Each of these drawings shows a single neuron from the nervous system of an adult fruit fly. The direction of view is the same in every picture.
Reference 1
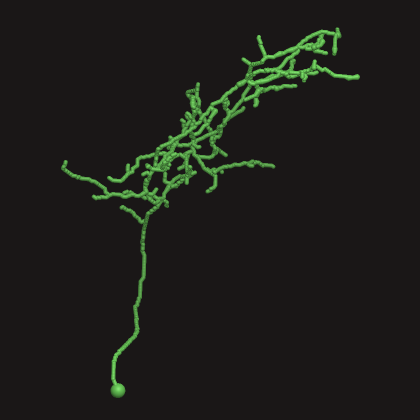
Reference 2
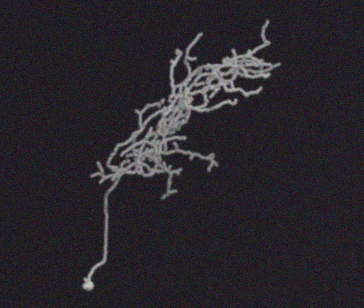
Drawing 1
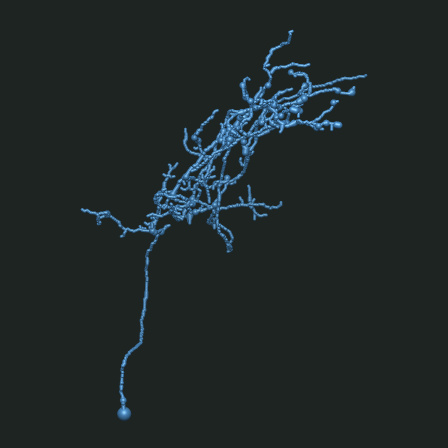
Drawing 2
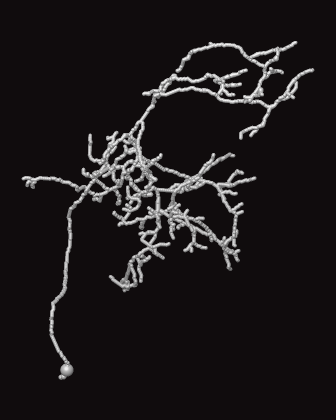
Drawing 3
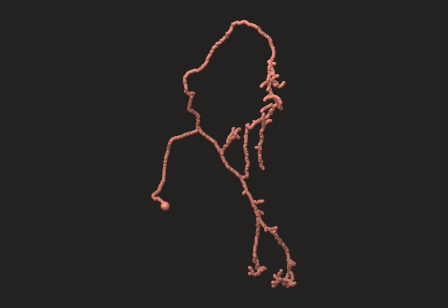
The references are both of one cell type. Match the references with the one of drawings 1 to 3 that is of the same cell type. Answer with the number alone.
1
